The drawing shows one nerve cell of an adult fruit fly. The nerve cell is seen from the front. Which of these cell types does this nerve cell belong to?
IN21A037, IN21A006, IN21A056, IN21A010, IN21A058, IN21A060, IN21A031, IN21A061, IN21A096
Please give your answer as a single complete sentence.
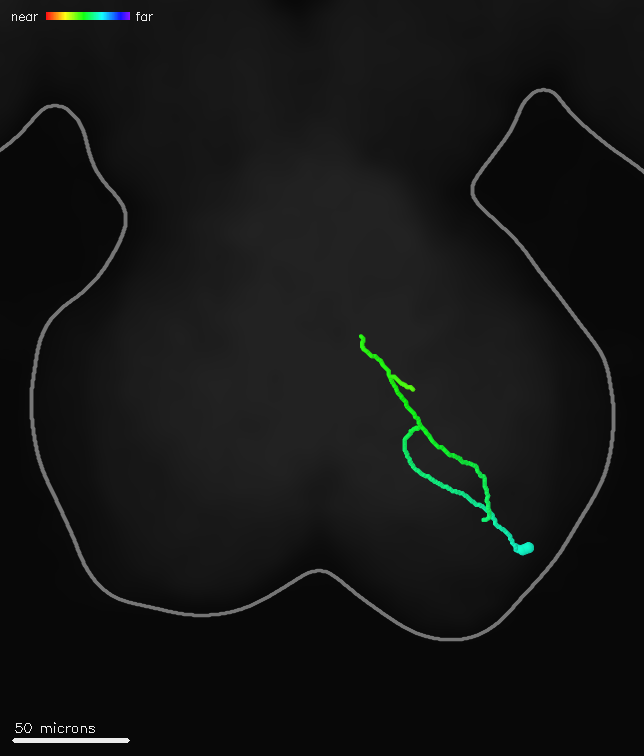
The cell type IN21A031 is the type of this nerve cell.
